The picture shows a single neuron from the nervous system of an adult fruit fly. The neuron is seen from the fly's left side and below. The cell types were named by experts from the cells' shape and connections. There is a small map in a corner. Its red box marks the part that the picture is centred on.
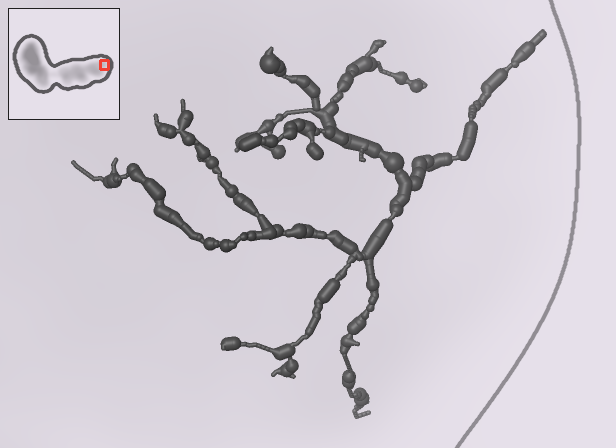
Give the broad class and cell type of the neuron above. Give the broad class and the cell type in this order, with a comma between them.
sensory neuron entering the nerve cord, SNxx17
